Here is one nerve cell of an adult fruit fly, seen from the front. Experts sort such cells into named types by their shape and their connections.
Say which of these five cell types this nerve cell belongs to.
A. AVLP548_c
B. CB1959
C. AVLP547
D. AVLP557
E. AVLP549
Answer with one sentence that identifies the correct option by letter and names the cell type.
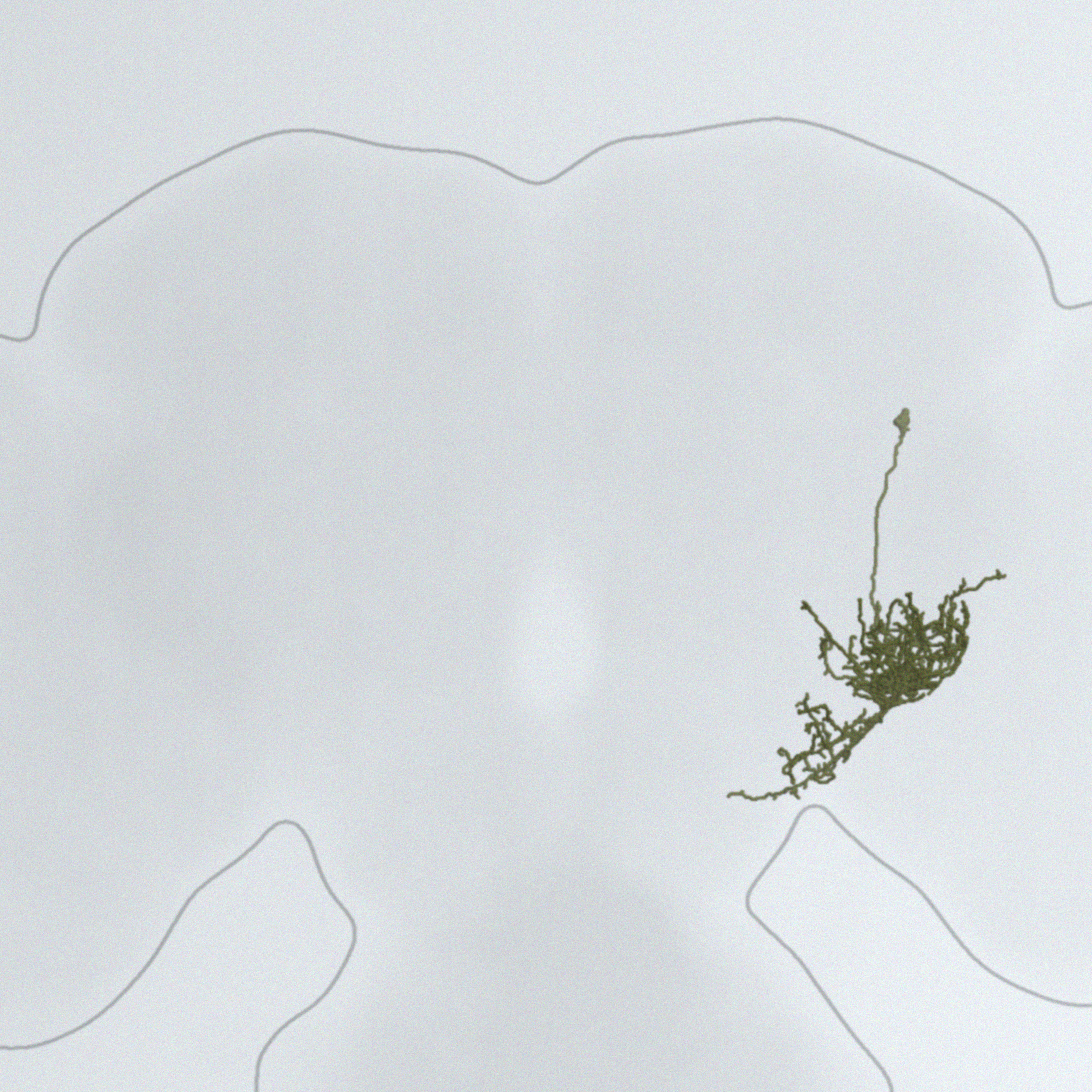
The nerve cell is of the AVLP547 cell type, which is option C.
